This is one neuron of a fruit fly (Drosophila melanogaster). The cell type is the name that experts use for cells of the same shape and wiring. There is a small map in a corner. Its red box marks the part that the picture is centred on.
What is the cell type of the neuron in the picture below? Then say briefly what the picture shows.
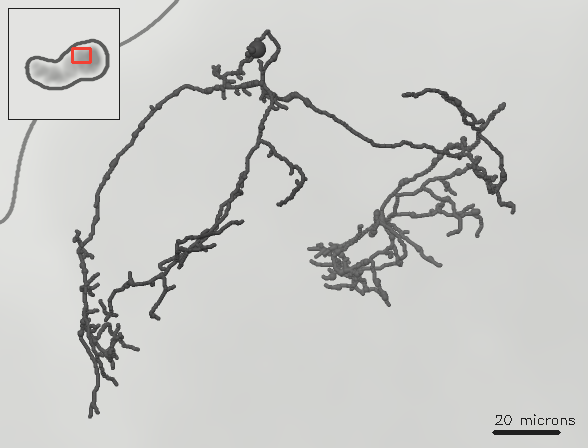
Its cell type is AOTU047. This is a central-brain intrinsic neuron. Its cell body lies at the top of the picture. By the scale bar it is about 140 microns wide in this view. Dozens of branch ends can be seen.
